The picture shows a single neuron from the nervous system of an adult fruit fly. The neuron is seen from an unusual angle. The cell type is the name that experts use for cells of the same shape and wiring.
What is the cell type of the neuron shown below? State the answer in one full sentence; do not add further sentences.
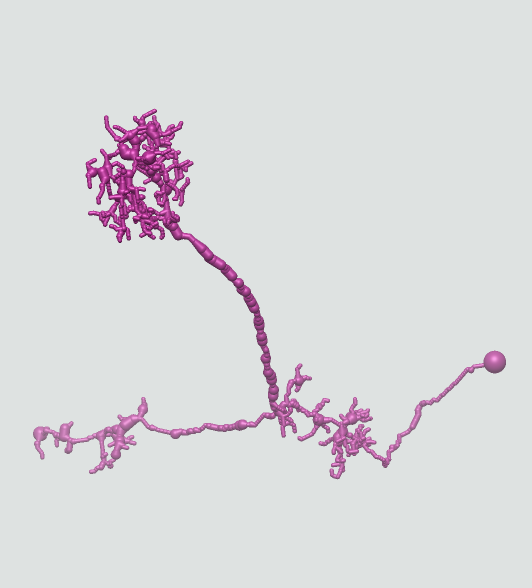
This neuron is recognized as the cell type Y3.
